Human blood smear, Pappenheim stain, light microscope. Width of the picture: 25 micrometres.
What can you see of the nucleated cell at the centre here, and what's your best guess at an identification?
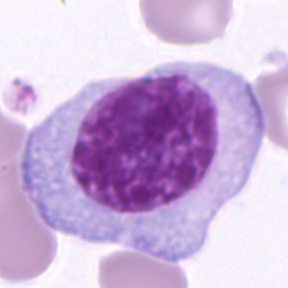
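What strikes me first is the irregular outline, angular at the corners and with shallow bulges. Inside, the nucleus is round to oval, its edge smooth and unindented. The chromatin is coarse: dark purple clumps with paler areas between them. As for the cytoplasm, it is a pale greyish blue. I'd call this a plasma cell.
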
